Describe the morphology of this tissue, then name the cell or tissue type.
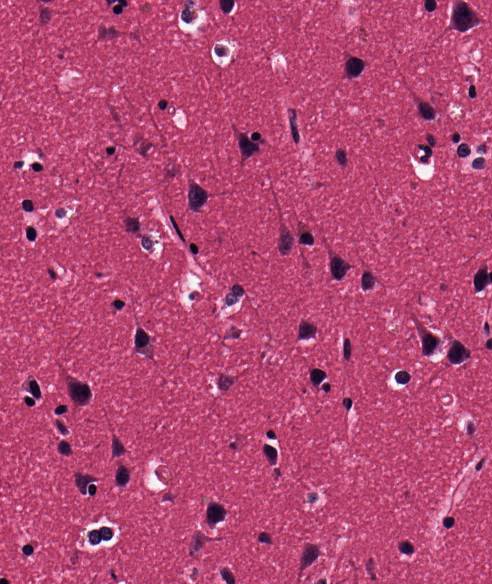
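It's all finely granular pink neuropil with cells scattered singly through it. Small round dark nuclei with little visible cytoplasm lie between the neurons, and several cells sit in clear empty spaces that separate them from the neuropil. No epithelium, glands or fat. That's cerebral cortex.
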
